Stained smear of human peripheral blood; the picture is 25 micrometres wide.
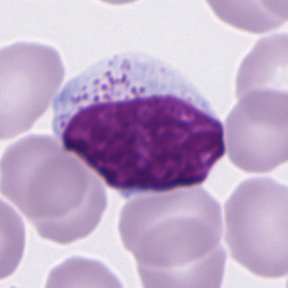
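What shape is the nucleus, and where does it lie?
It is a horizontal oval filling the lower part of the cell, about 14 by 9 micrometres and about 70% of the area of a cell measuring about 16 by 12 micrometres.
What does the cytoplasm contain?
A few small purple granules, scattered above the nucleus and leaving it uncovered.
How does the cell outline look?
Smooth, without hair-like projections.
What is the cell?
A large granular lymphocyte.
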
